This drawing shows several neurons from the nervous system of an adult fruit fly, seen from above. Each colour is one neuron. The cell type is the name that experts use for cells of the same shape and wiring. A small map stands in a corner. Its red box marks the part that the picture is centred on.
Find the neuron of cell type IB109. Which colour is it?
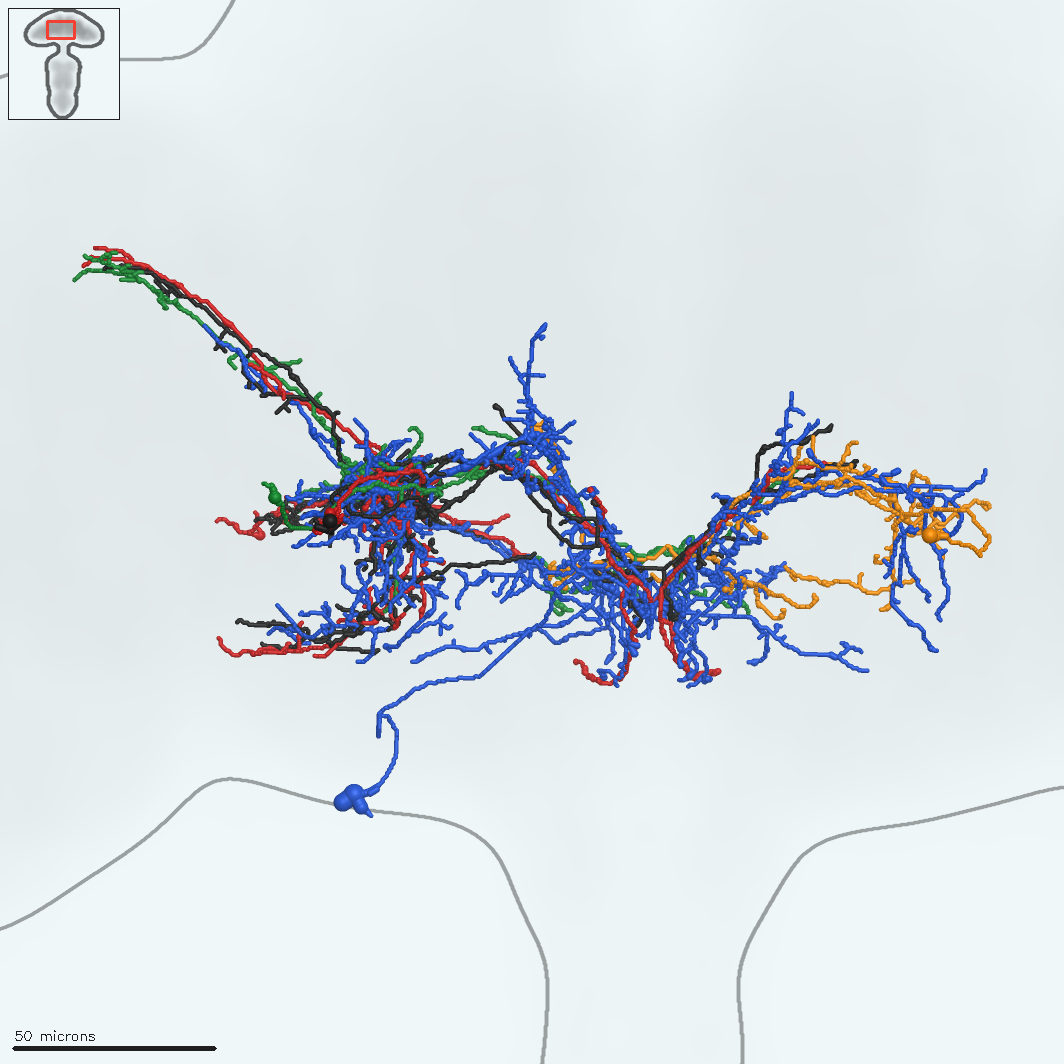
blue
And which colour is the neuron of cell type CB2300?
orange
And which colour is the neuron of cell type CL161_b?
red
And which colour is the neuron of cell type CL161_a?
black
